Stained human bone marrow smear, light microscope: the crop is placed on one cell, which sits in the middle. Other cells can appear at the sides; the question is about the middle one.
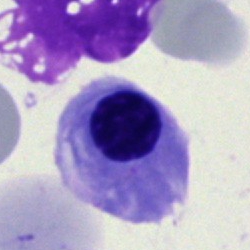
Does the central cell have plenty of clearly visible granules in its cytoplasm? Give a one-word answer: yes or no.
No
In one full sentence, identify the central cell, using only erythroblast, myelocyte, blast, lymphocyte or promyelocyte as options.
In the center of this field lies an erythroblast.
